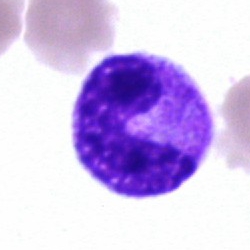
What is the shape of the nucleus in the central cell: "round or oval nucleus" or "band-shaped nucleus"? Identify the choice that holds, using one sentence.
There is a curved, band-shaped nucleus without separate lobes in this cell.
